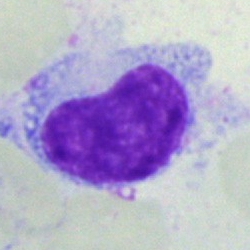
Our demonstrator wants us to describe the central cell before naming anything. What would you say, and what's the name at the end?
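Start with the nucleus: it is kidney-shaped, with a shallow notch along its upper edge. Around it runs a moderate rim of pale greyish-blue cytoplasm, broadest toward the upper right. Look closely and you will find fine, faint purplish granules in that cytoplasm. Notice too that the outline is irregular, its edges ragged and poorly defined. This is a hairy cell.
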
